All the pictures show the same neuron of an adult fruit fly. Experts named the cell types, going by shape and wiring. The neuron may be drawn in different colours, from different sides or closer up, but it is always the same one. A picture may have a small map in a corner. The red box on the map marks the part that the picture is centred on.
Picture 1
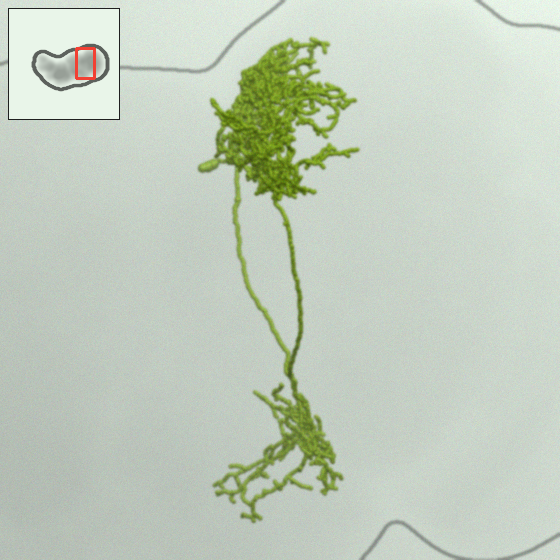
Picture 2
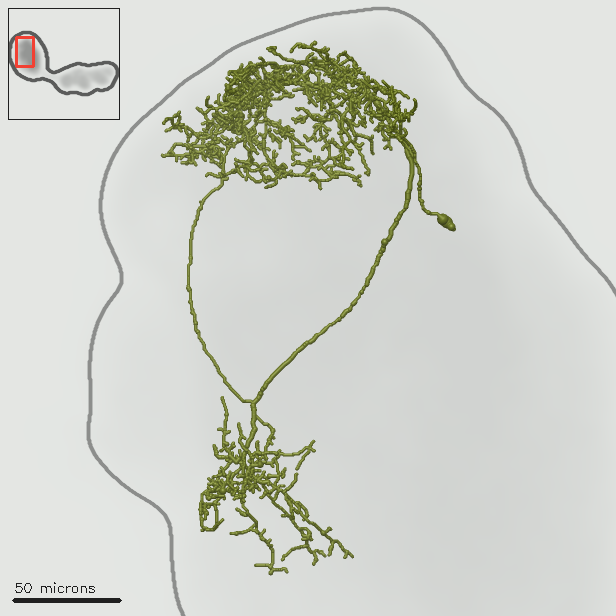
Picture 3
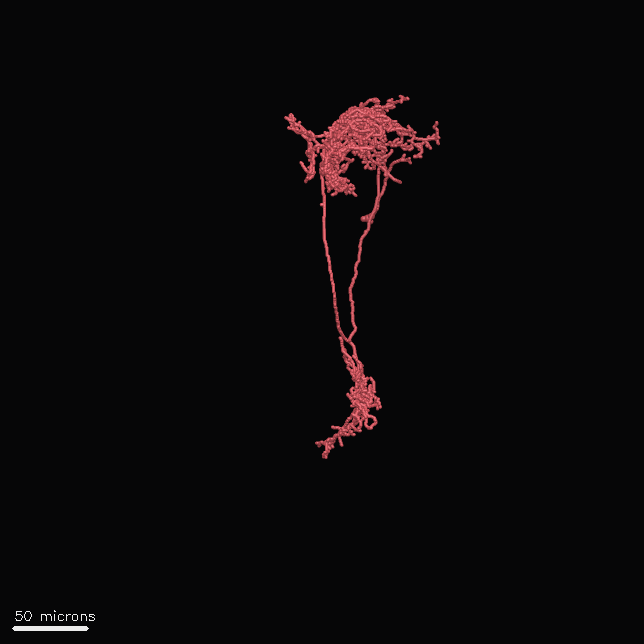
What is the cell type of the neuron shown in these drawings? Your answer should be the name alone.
SMP286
